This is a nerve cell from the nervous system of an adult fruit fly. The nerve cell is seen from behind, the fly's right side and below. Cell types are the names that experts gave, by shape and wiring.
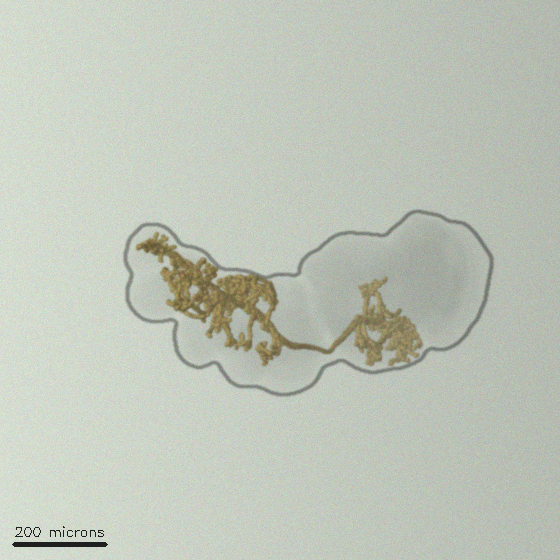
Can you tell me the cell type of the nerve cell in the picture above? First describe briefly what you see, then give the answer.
From left to right in the picture it spans about 600 microns. As drawn here it is wider than it is tall. Its broad class is descending neuron. Its cell type is DNge150.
